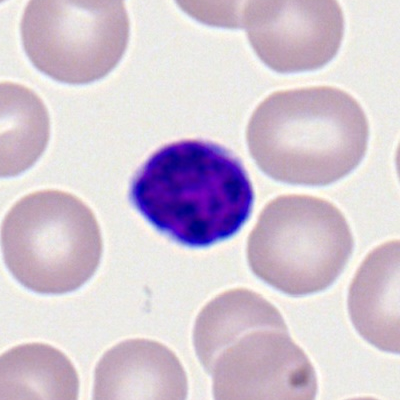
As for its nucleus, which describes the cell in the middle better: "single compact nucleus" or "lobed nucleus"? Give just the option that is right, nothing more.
Single compact nucleus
